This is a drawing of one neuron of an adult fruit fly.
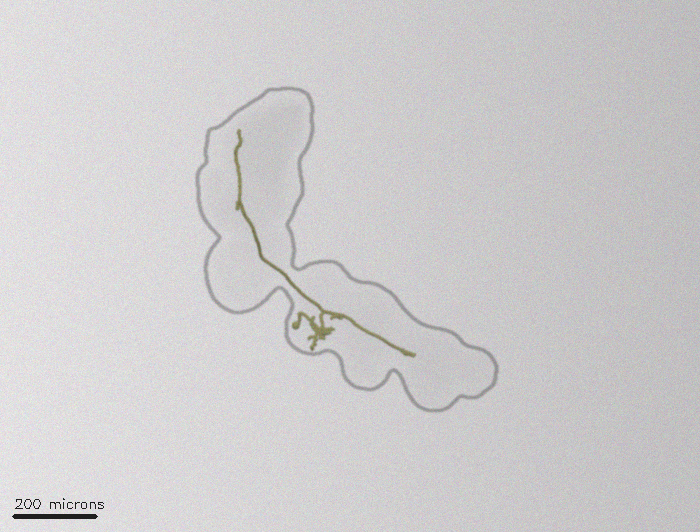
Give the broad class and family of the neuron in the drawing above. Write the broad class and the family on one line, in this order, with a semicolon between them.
ascending neuron; hemilineage 10B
